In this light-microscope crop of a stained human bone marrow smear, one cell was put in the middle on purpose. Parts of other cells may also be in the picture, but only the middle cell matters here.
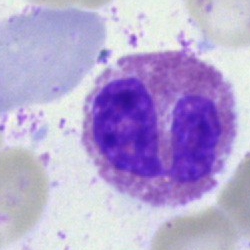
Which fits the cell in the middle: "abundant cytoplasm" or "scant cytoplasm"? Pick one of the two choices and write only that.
Abundant cytoplasm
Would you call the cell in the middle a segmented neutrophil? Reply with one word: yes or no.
no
